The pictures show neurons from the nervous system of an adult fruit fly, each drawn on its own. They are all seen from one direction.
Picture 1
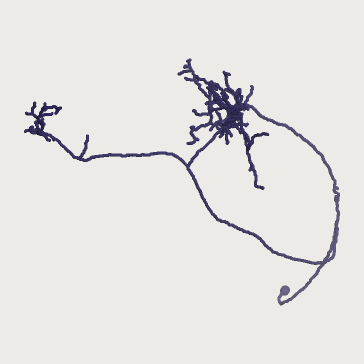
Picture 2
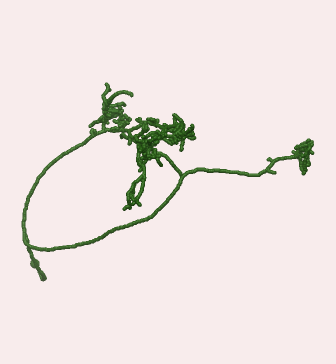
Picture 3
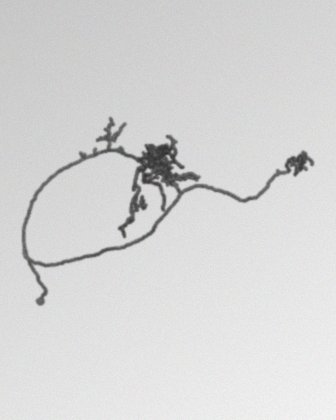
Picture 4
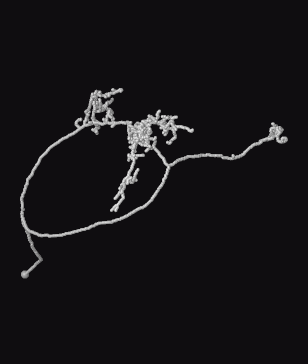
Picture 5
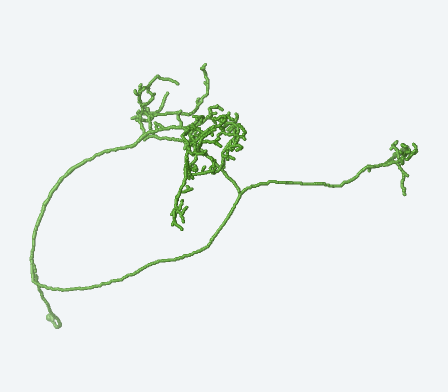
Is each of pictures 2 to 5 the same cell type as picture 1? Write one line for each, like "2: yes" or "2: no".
2: no
3: yes
4: no
5: no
